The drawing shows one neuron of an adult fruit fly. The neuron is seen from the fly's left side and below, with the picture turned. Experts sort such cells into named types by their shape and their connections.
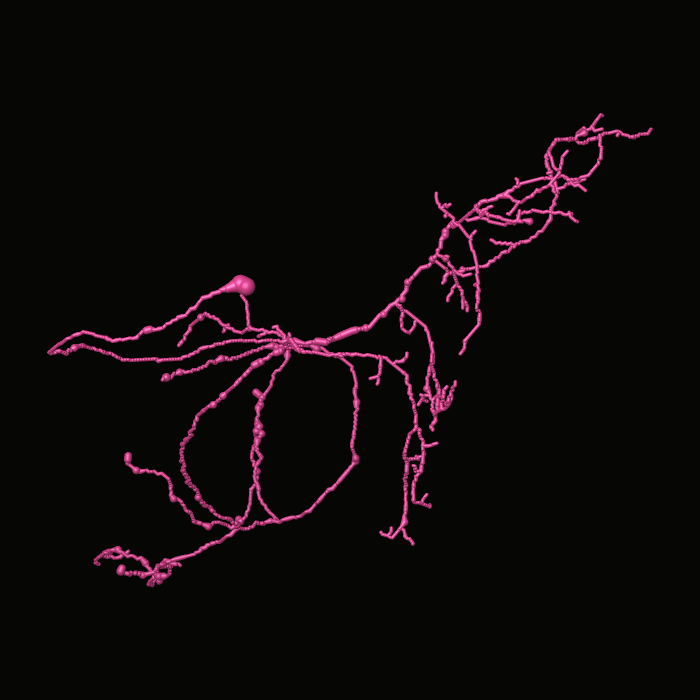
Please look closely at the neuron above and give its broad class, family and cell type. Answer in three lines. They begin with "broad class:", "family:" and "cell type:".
broad class: central-brain intrinsic neuron
family: hemilineage MX7
cell type: GNG536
